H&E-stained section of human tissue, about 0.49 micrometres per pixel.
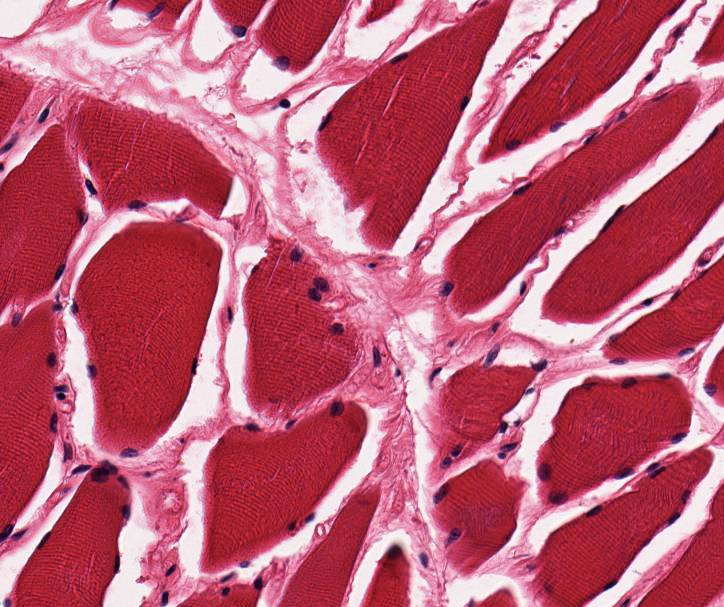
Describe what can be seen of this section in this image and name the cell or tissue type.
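The fibre cytoplasm stains a deep, even red with eosin. Small, dark, oval nuclei sit at fibre edges. Each fibre is surrounded by thin strands of pink connective tissue with scattered small dark nuclei, and a pale pink band of loose connective tissue runs from upper left to centre between fibre groups. This is skeletal muscle.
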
